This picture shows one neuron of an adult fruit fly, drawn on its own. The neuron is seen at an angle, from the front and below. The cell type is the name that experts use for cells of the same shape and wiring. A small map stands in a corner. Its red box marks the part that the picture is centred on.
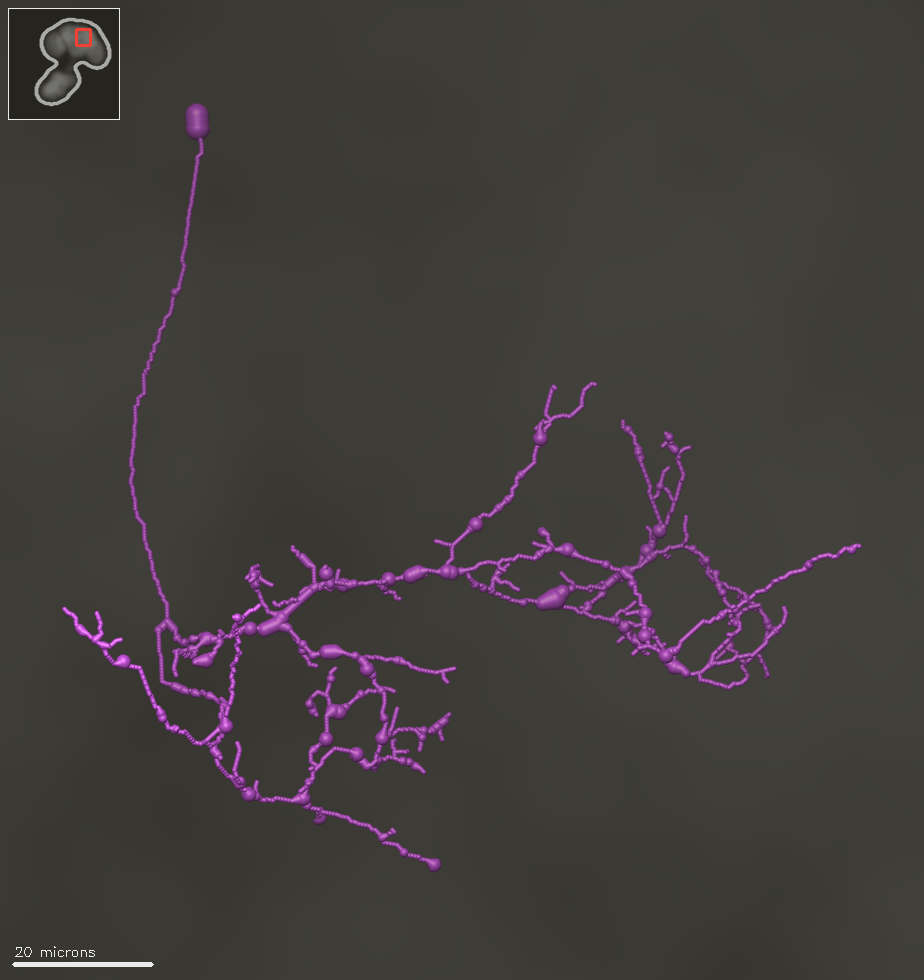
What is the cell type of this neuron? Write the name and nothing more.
CL231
